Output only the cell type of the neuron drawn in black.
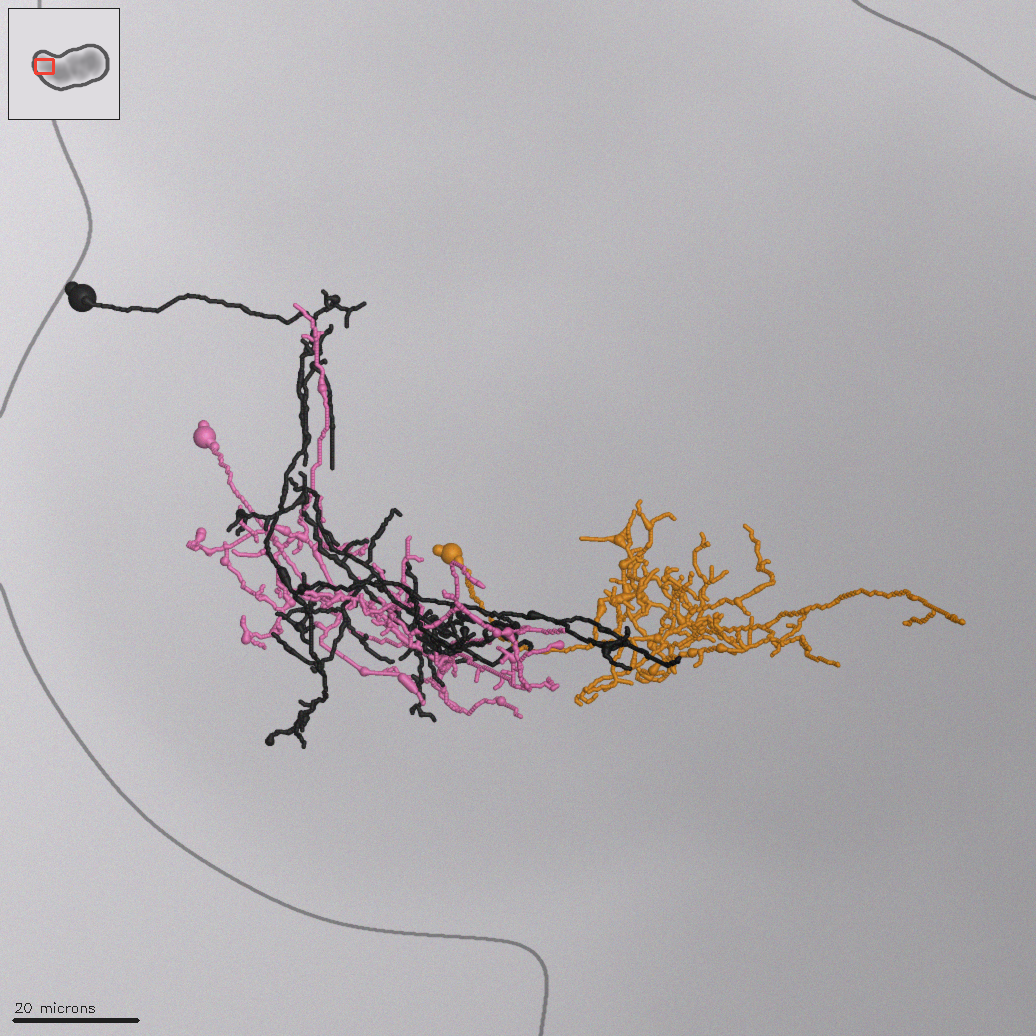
IN20A.22A090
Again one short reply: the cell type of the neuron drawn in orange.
IN01B101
